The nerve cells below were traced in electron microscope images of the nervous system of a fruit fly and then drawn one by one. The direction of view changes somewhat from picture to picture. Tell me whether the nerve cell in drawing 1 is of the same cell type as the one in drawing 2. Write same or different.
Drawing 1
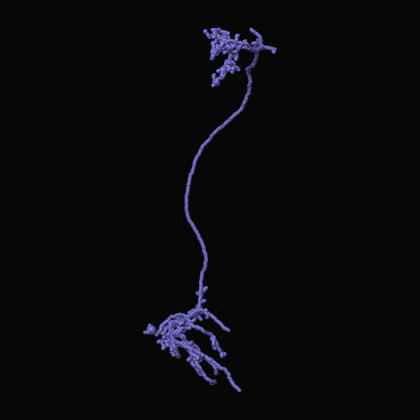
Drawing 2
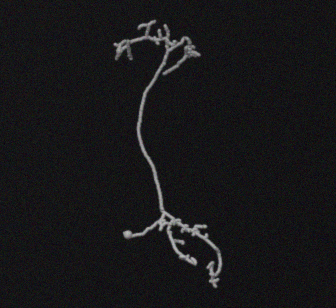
different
